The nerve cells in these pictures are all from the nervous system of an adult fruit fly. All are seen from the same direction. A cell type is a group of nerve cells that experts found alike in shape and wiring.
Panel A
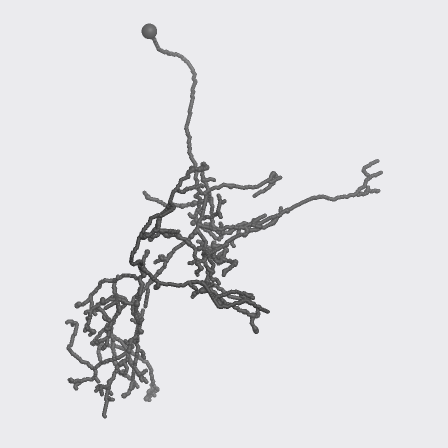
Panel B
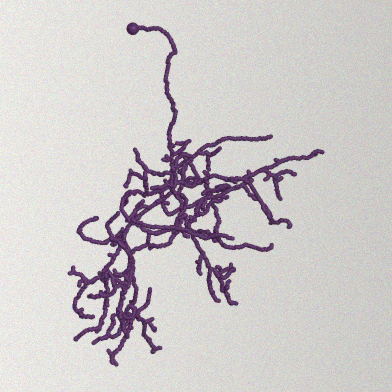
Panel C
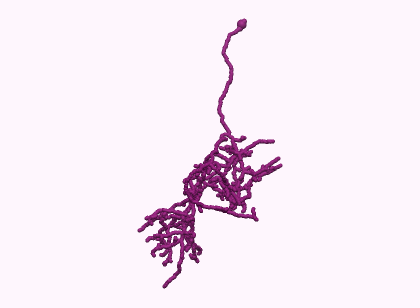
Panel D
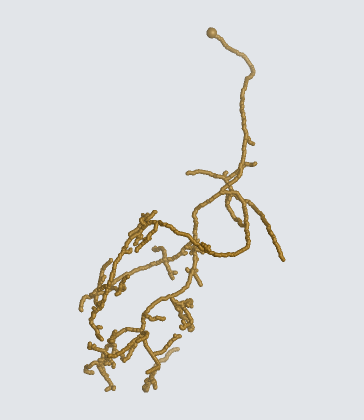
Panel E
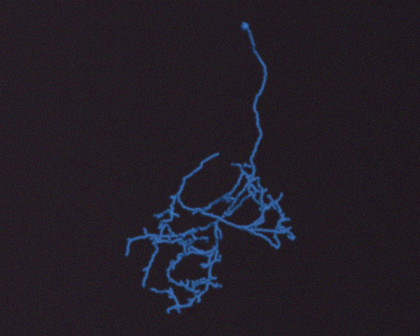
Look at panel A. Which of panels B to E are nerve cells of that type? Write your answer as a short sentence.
Panel B and panel C are of the same cell type.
